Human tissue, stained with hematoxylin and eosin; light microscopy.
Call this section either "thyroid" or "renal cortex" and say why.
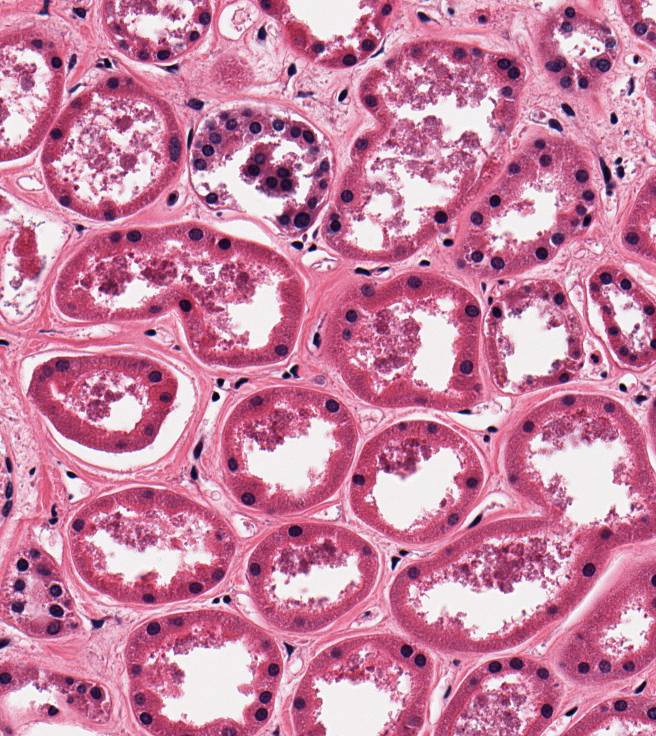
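This is renal cortex. The whole field is packed with round to oval tubule cross-sections lying close together, and no glomerulus is present. Each tubule is lined by a single layer of cuboidal to low columnar cells. Their cytoplasm is abundant, deeply eosinophilic and finely granular. The epithelial nuclei are round and dark, sitting toward the base of the cells.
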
